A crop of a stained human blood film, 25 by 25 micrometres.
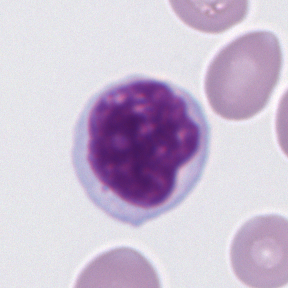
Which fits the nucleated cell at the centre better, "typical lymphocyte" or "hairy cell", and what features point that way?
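This is a typical lymphocyte. What decides it is the share of cytoplasm: the nucleus, about 10 micrometres across, fills about 70% of the area of a cell about 12 micrometres across, so the pale blue cytoplasm takes up the smaller part.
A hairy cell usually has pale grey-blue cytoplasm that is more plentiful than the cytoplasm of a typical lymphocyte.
Otherwise, the outline is smooth and roughly round, the chromatin is dark purple and coarsely clumped with paler gaps, and no granules are visible in the cytoplasm.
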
